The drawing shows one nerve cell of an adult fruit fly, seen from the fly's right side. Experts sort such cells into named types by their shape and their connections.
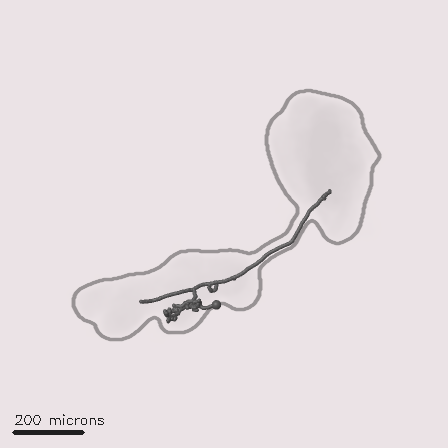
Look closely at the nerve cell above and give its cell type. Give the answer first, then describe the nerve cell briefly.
The cell type is AN10B037. Its broad class is ascending neuron. By the scale bar it is about 550 microns wide in this view. As drawn here it is wider than it is tall.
